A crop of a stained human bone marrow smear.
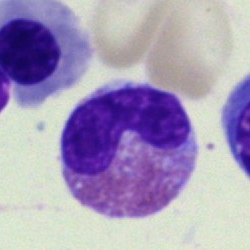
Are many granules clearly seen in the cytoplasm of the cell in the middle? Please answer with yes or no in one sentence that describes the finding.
Yes, the cytoplasm of this cell holds many visible granules.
